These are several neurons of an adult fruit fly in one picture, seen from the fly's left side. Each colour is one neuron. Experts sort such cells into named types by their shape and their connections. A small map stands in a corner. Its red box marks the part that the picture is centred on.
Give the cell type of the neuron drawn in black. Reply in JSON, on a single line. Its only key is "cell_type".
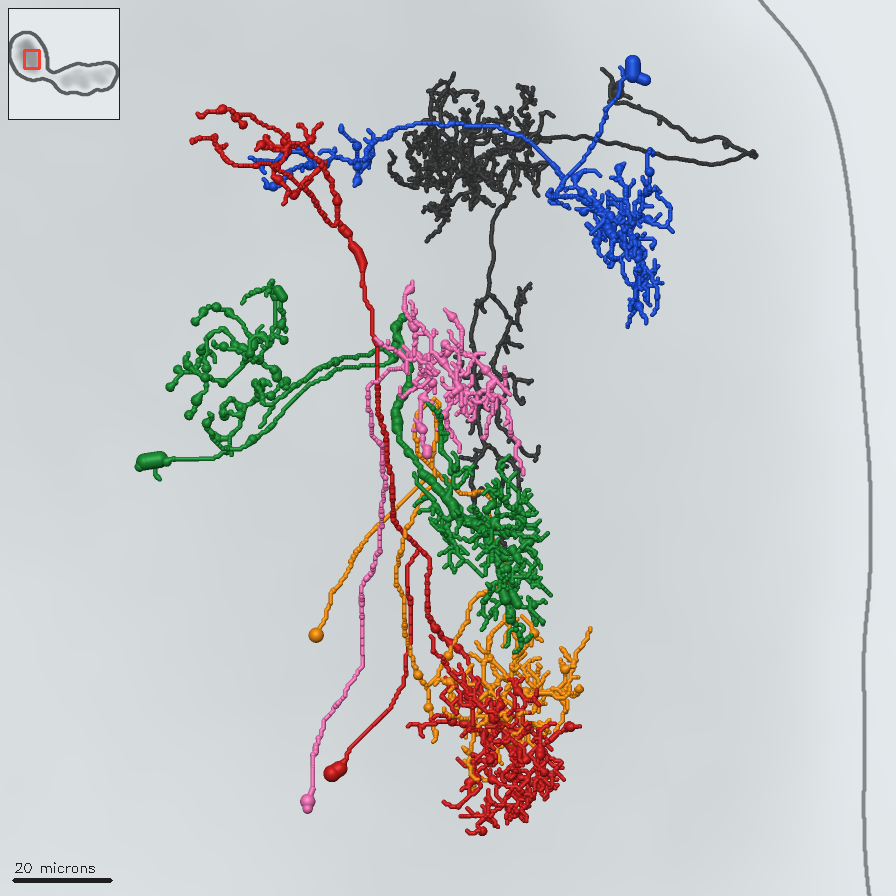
{"cell_type": "Tm24"}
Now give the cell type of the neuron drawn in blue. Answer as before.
{"cell_type": "LC21"}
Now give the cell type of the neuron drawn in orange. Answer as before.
{"cell_type": "Li23"}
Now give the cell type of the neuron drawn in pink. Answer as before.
{"cell_type": "Li22"}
